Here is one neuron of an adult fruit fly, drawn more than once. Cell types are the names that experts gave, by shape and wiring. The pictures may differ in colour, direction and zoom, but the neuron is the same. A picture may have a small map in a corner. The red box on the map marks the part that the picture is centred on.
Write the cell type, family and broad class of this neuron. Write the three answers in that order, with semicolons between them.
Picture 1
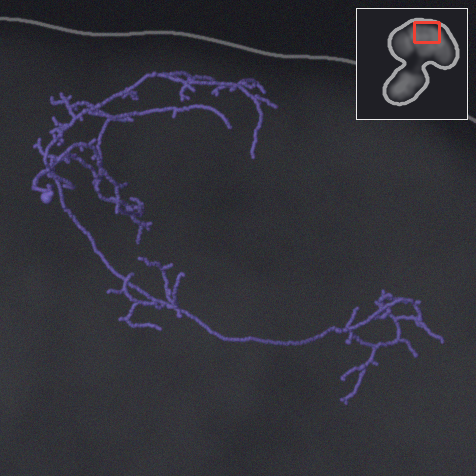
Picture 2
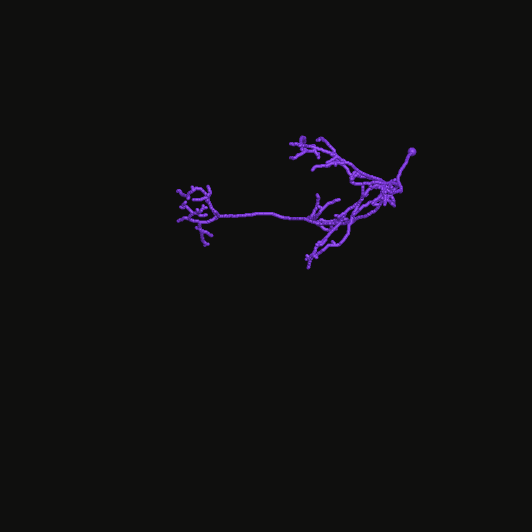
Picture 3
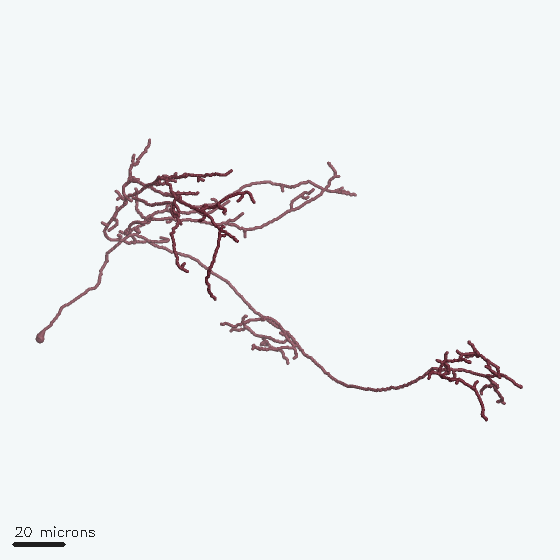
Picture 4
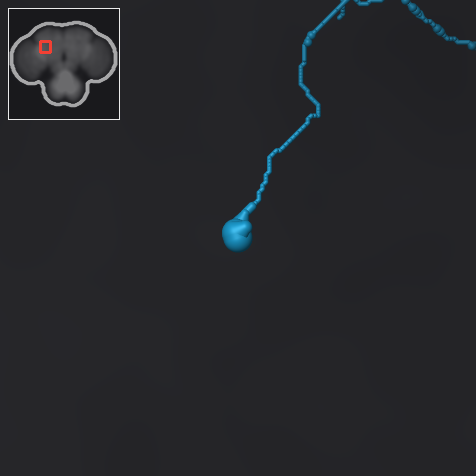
CB2981; hemilineage AOTUv4_dorsal; central-brain intrinsic neuron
